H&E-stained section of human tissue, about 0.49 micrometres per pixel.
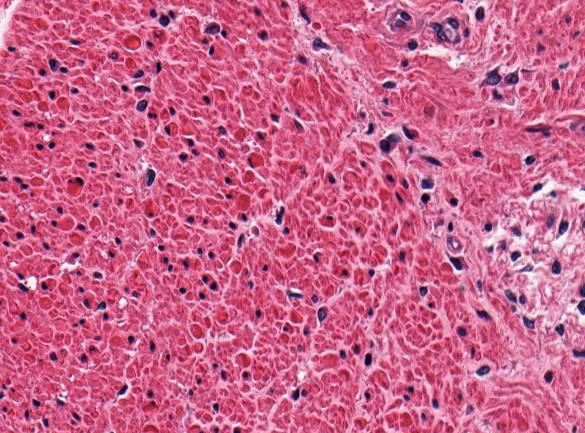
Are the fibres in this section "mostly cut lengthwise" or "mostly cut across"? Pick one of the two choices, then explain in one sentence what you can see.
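Mostly cut across. The cut fibres appear as small round to polygonal profiles with deep pink cytoplasm.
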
